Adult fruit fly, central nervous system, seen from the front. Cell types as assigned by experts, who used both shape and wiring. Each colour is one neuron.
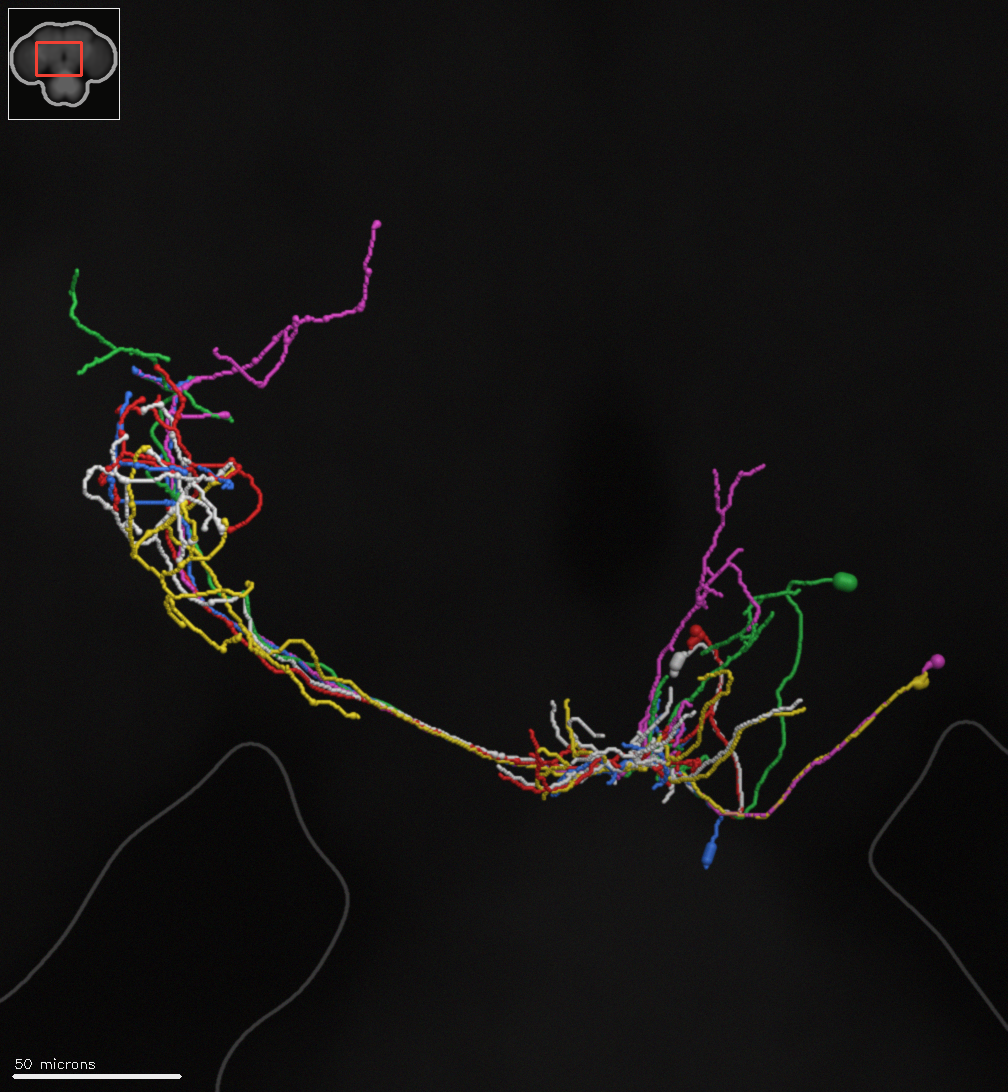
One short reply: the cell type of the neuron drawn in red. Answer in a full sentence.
The cell type is GNG420_b.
